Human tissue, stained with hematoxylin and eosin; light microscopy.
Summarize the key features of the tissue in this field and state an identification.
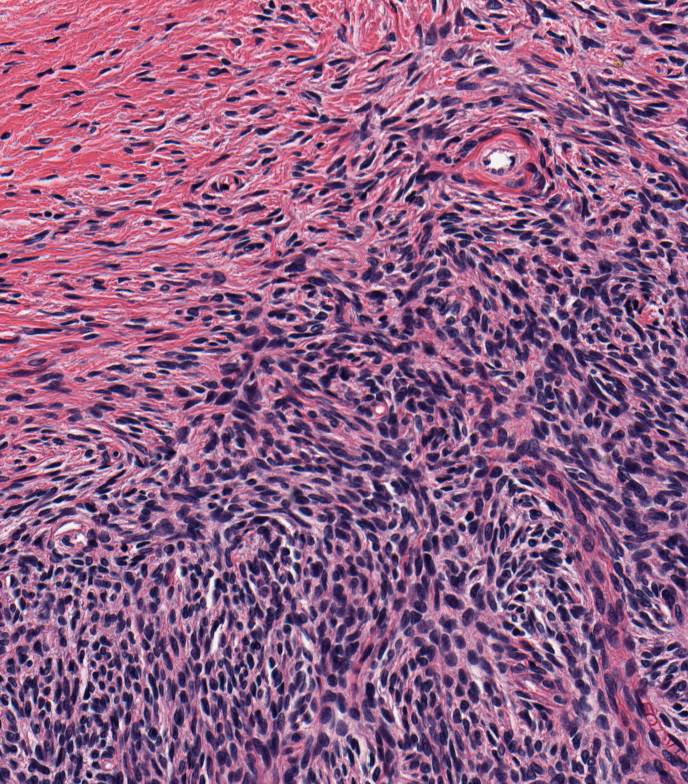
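A densely cellular area occupies the lower and right parts of the field, while the upper left is sparsely cellular and collagenous, its pink fibres running roughly horizontally to obliquely in wavy parallel bundles. In the lower half, the crowded nuclei are oval to spindle-shaped and darkly stained. Scant cytoplasm and indistinct cell borders leave these nuclei nearly touching. This tissue is ovary.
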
